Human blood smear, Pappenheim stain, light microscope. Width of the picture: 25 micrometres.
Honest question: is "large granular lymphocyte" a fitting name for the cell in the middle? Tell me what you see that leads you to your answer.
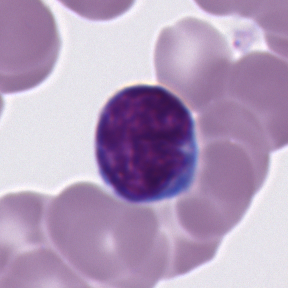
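Granules first: none are seen in the cytoplasm.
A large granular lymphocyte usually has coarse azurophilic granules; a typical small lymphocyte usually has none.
That goes with typical lymphocyte, against large granular lymphocyte. Proportions: the cell is about 10 micrometres across and the nucleus about 10 by 8 micrometres, leaving little cytoplasm.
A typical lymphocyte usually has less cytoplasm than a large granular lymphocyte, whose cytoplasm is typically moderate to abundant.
This also favours typical lymphocyte.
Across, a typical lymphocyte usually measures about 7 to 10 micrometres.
This cell falls within that range. No nucleoli can be seen.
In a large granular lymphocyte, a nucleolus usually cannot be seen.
This does not count against it. Verdict: a typical lymphocyte, not a large granular lymphocyte.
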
